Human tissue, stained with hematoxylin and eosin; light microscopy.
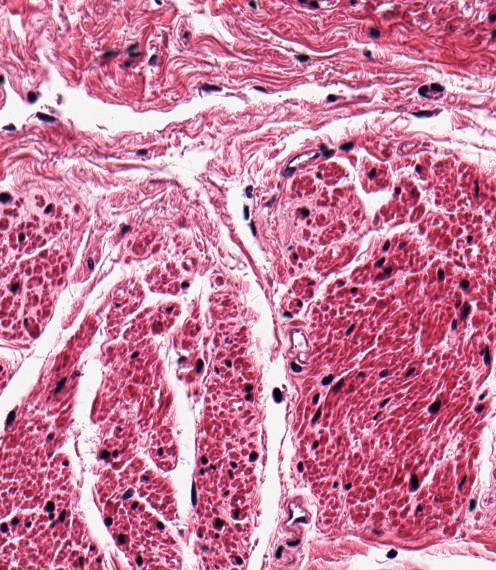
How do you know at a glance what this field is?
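Smooth muscle takes up most of the field, in bundles cut largely in cross-section. The transversely cut cells form small rounded eosinophilic profiles, giving the bundles a stippled appearance.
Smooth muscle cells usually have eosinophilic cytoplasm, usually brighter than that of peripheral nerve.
The bundles stain a deeper red than the paler pink collagen at the top. Thin strands of connective tissue divide the muscle into separate bundles.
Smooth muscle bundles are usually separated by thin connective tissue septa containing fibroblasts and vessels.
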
